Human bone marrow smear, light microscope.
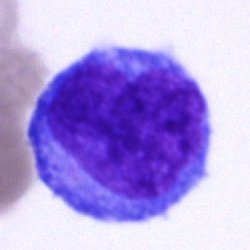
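Blast, the central cell in a stained human bone marrow smear. Its outline is roughly round, with a slightly uneven edge. The nucleus fills most of the cell. The cytoplasm stains deep blue and shows no distinct granules.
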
